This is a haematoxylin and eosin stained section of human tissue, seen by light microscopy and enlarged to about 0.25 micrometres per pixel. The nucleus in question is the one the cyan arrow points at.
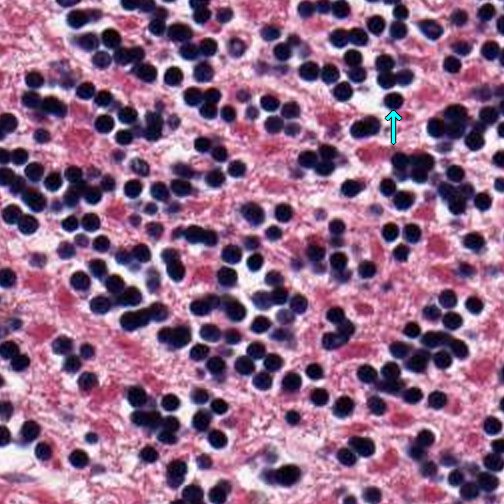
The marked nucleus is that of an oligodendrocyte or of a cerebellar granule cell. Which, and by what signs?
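Cerebellar granule cell. The nucleus is round and evenly very dark, with little internal detail visible. The nucleus is about the same size as the many round dark nuclei around it. Almost no cytoplasm can be seen; the dark nucleus seems to border the pale and pink background directly. It lies in a loose group of similar round dark nuclei separated by pink fibrillary material, next to a small pale clear space.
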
